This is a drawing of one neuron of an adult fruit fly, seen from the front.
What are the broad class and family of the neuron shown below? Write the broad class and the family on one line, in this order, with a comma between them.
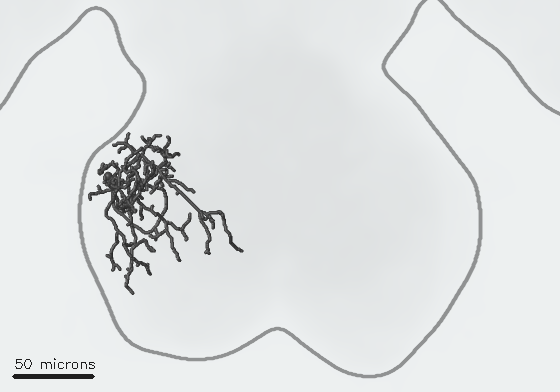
nerve-cord intrinsic neuron, hemilineage 03A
